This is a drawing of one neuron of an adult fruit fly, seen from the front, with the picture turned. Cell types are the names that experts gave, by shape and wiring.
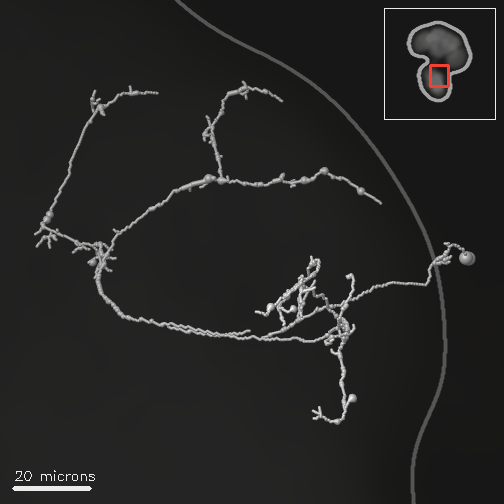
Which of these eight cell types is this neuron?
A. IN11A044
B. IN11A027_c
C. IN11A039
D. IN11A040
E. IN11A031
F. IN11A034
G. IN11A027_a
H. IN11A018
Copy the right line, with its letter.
A. IN11A044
